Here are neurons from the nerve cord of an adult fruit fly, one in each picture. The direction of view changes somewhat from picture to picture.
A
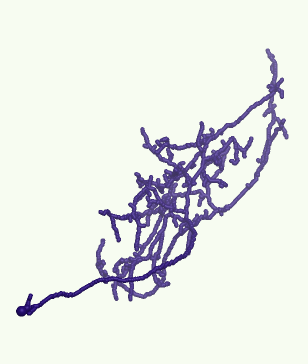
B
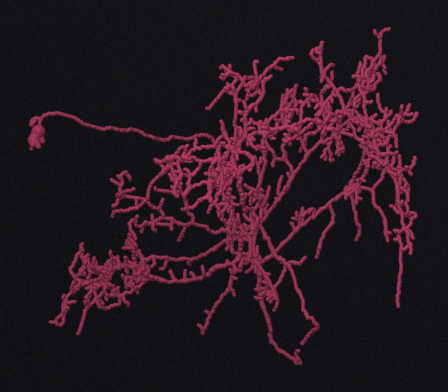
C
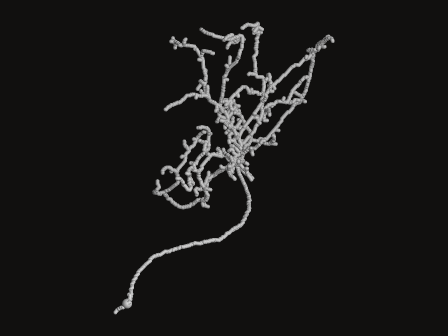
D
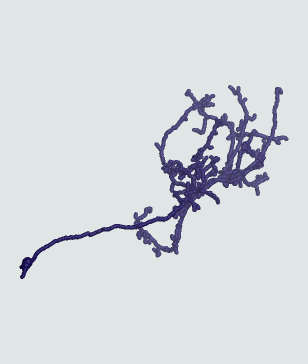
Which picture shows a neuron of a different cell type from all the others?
B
